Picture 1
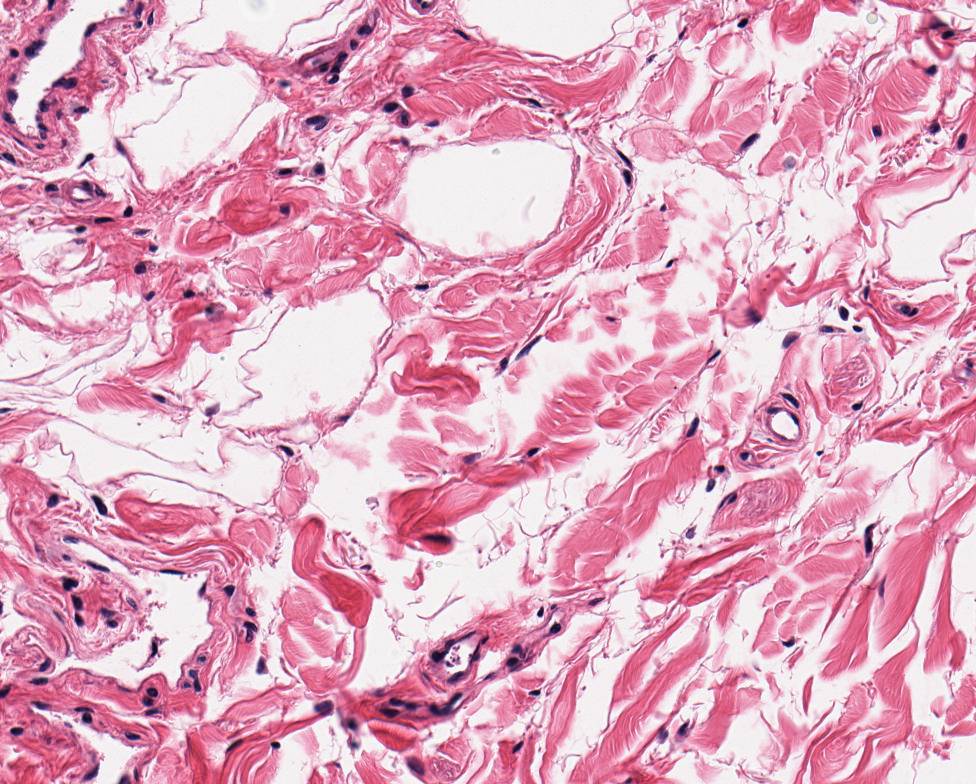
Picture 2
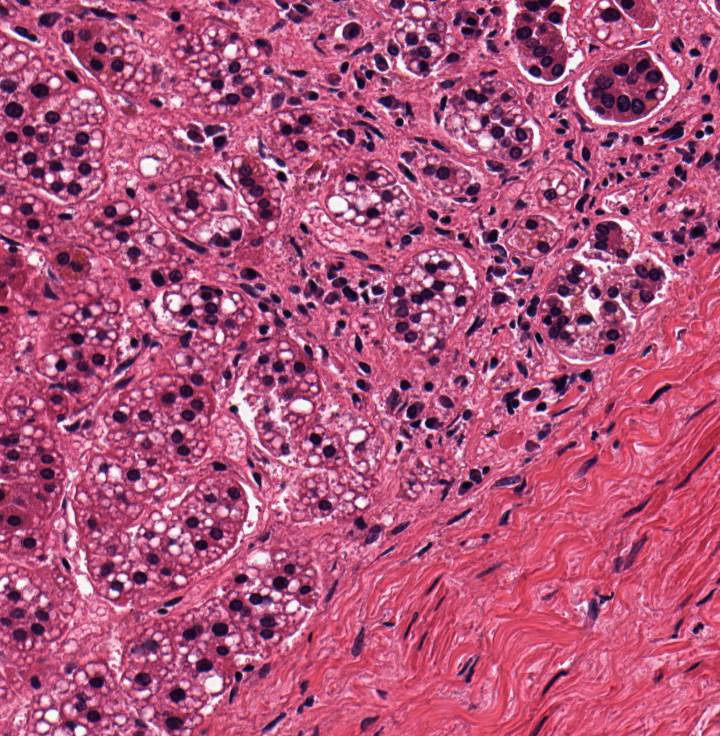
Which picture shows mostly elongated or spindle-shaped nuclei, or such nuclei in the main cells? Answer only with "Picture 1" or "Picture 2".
Picture 1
